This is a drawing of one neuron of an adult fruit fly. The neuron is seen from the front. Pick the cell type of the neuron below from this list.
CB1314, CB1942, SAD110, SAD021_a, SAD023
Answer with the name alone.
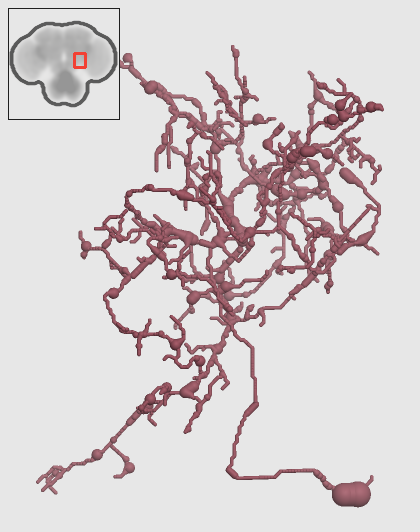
CB1314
